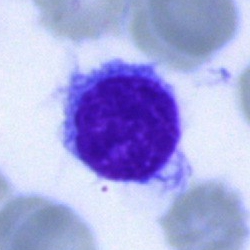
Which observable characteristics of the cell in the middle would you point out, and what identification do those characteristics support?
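Look at the margin: it's ragged, with fine hair-like cytoplasmic projections, most prominent along the left side and at the lower right. The chromatin is dark purple, coarsely clumped, with small paler patches between the clumps; no nucleoli show. That's a hairy cell.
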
